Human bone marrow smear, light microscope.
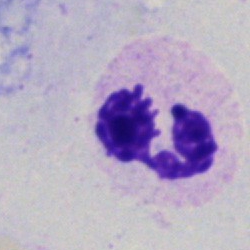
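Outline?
Roughly round, only faintly marked against the background.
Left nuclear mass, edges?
Short knobby, finger-like projections along the upper and right edges.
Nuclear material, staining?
Densely condensed, very dark purple, no fine open pattern.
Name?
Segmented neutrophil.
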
